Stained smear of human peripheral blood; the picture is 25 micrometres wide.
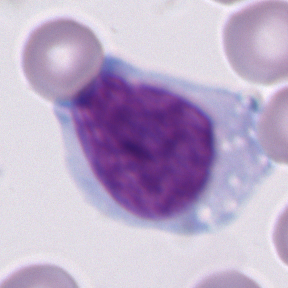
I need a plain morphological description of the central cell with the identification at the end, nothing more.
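Nucleus oval, about 14 by 11 micrometres, set off-centre toward the left of the cell. Chromatin finely stranded and lacy, not coarsely clumped. Cytoplasm broader to the right of the nucleus than to the left, with several small clear vacuoles on the right side. Cell: myeloblast.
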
